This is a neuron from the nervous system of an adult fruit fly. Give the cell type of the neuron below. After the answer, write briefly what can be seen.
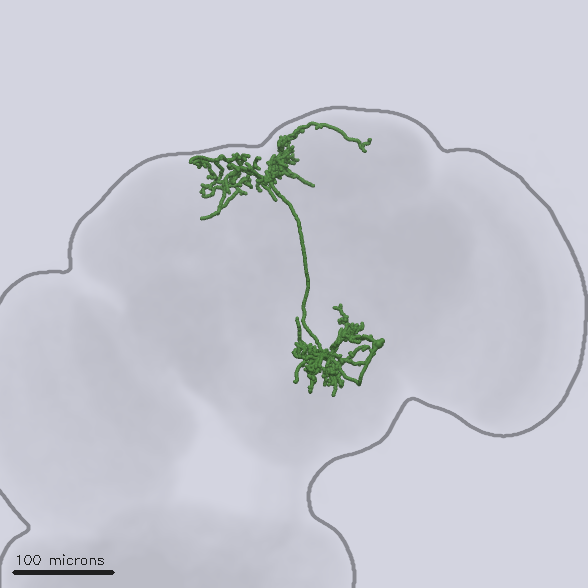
Its cell type is PRW058. It is a central-brain intrinsic neuron. By the scale bar it is about 300 microns tall in this view. As drawn here it is taller than it is wide.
